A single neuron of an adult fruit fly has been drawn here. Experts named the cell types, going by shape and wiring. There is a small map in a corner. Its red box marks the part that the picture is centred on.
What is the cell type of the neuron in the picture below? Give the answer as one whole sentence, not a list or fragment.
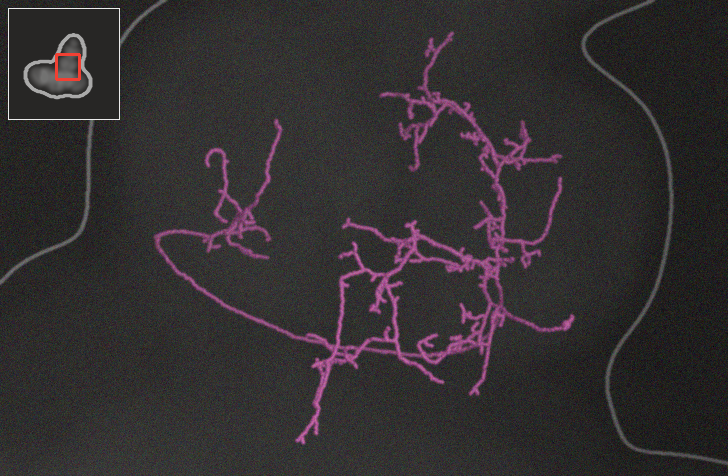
As its cell type, this neuron has IN01A053.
